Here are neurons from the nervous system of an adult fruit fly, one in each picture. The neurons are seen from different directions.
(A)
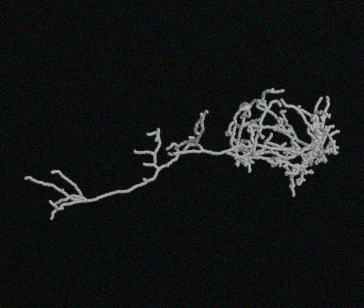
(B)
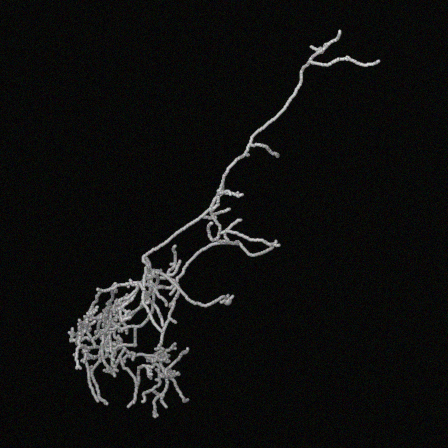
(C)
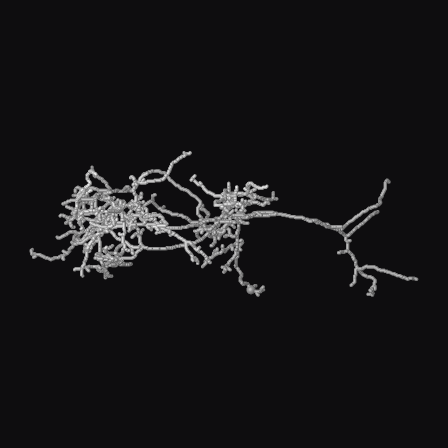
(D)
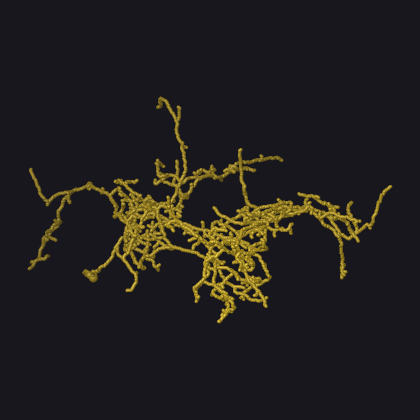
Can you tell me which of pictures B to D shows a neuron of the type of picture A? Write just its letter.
B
